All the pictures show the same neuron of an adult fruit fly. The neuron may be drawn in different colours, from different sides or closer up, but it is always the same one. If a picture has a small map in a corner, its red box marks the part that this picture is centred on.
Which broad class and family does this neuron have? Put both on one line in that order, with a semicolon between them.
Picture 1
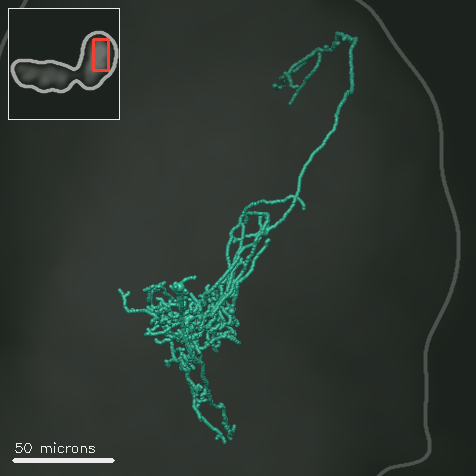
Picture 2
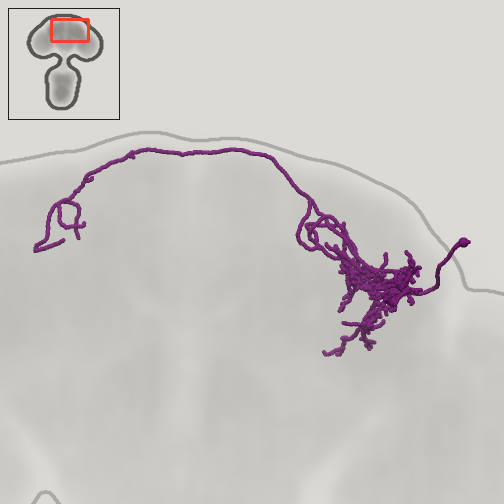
central-brain intrinsic neuron; hemilineage VLPl4_dorsal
